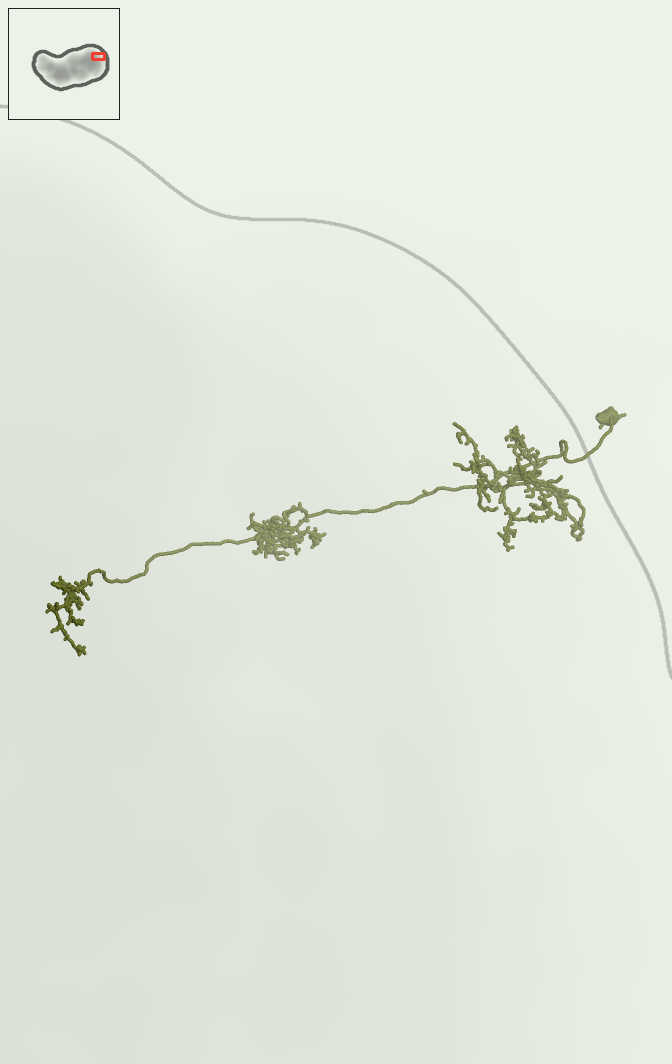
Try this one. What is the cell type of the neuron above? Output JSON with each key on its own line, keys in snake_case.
{
 "cell_type": "Tm6"
}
